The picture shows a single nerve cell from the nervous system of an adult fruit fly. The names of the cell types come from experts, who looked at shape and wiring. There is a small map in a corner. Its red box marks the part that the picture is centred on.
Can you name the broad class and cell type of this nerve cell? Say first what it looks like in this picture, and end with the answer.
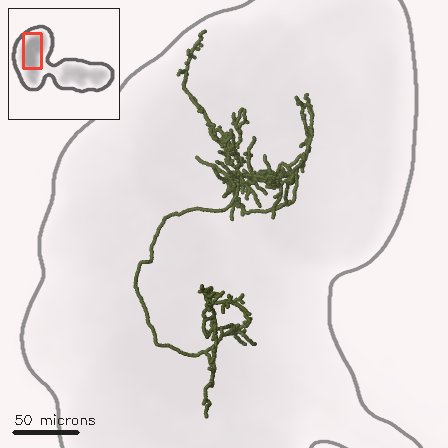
It is in the brain and does not reach the nerve cord. From top to bottom in the picture it spans about 300 microns. Dozens of branch ends can be seen. Its broad class is central-brain intrinsic neuron. The cell type is CL340.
